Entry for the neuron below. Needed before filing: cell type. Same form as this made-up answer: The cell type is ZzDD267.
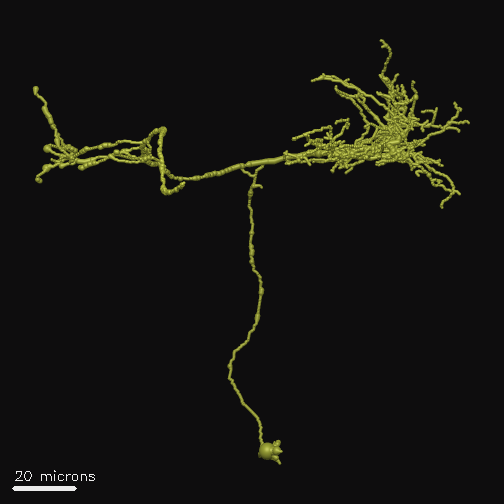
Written: The cell type is AN06B090.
